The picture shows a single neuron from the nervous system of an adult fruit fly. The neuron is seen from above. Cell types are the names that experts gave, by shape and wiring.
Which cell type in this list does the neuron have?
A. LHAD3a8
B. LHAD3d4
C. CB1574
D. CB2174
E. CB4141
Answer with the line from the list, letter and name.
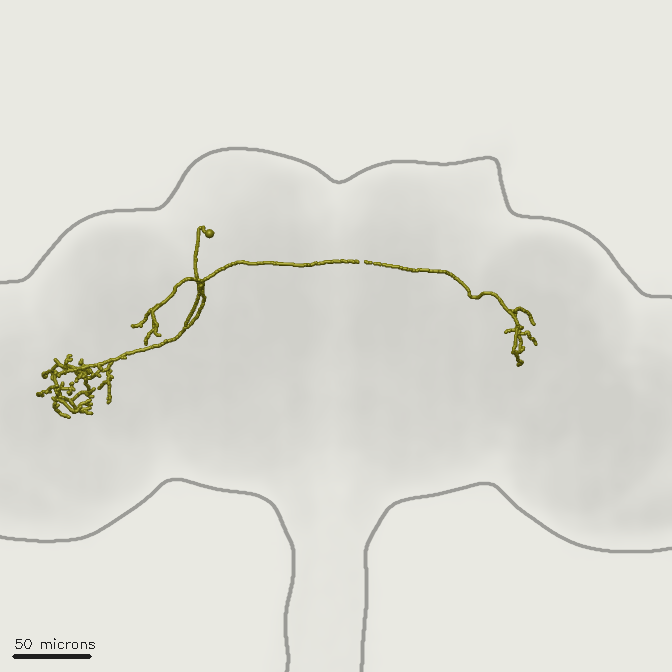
D. CB2174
